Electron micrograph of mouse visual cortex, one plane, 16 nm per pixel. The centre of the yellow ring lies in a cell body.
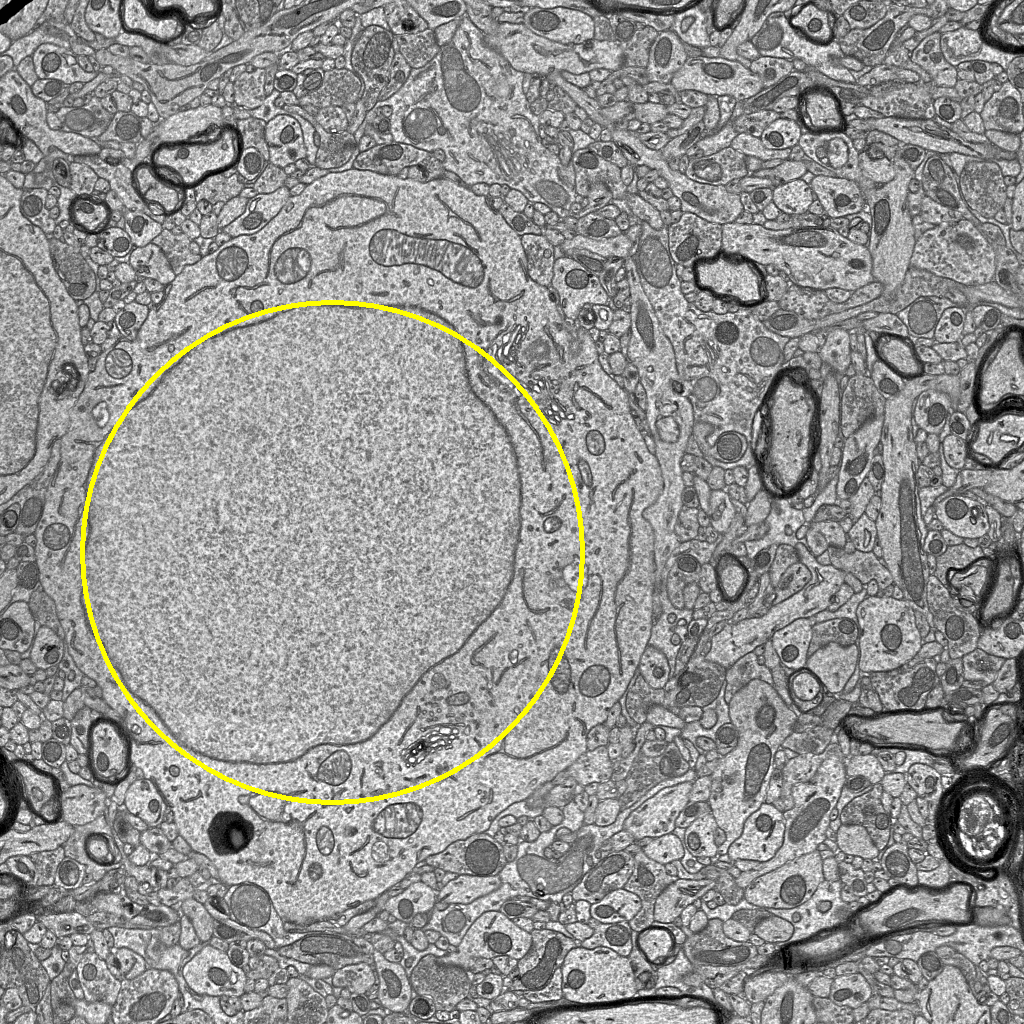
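Excitatory neuron, ringed cell. Chromatin pale, fine and evenly spread, without dark clumps along the nuclear envelope. Envelope without deep infoldings, only shallow waves at lower right. An elongated mitochondrion lies in the cytoplasm above the nucleus. Cytoplasm shows short scattered cisternae rather than stacked rough endoplasmic reticulum.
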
